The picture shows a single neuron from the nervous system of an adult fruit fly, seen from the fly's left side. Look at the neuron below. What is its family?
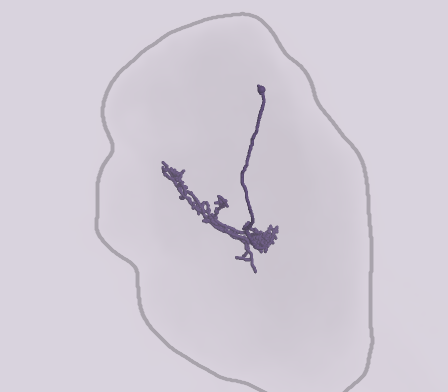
hemilineage DM1_antero_ventral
